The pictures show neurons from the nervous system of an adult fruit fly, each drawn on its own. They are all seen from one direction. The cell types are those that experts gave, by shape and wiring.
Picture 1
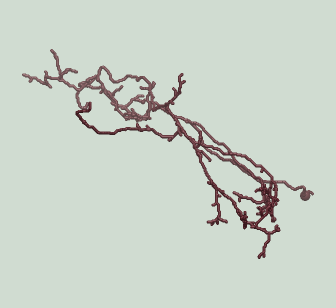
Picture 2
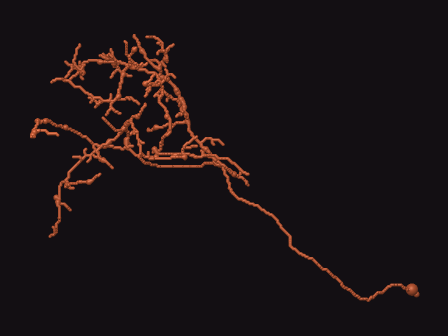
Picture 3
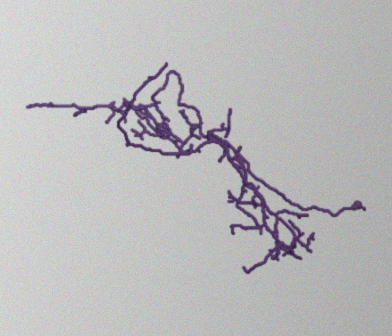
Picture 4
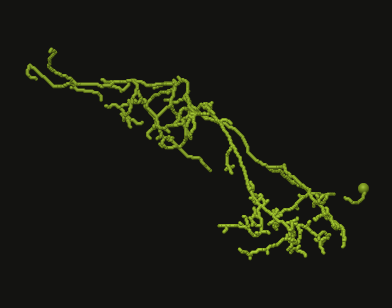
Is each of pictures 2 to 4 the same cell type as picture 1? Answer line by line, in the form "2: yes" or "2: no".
2: no
3: yes
4: yes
